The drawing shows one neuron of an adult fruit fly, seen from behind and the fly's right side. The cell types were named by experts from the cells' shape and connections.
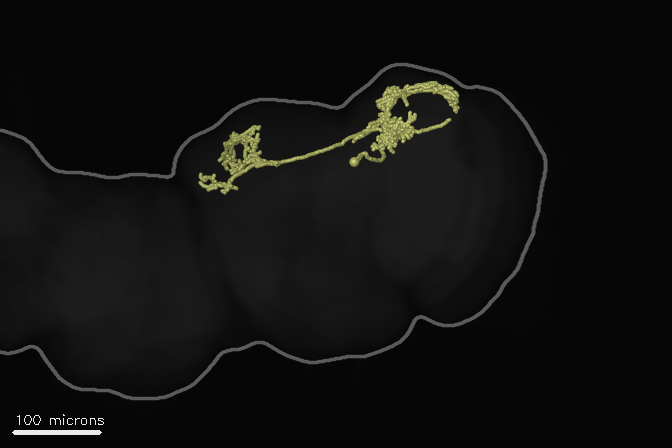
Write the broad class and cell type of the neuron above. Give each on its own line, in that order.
central-brain intrinsic neuron
CL317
